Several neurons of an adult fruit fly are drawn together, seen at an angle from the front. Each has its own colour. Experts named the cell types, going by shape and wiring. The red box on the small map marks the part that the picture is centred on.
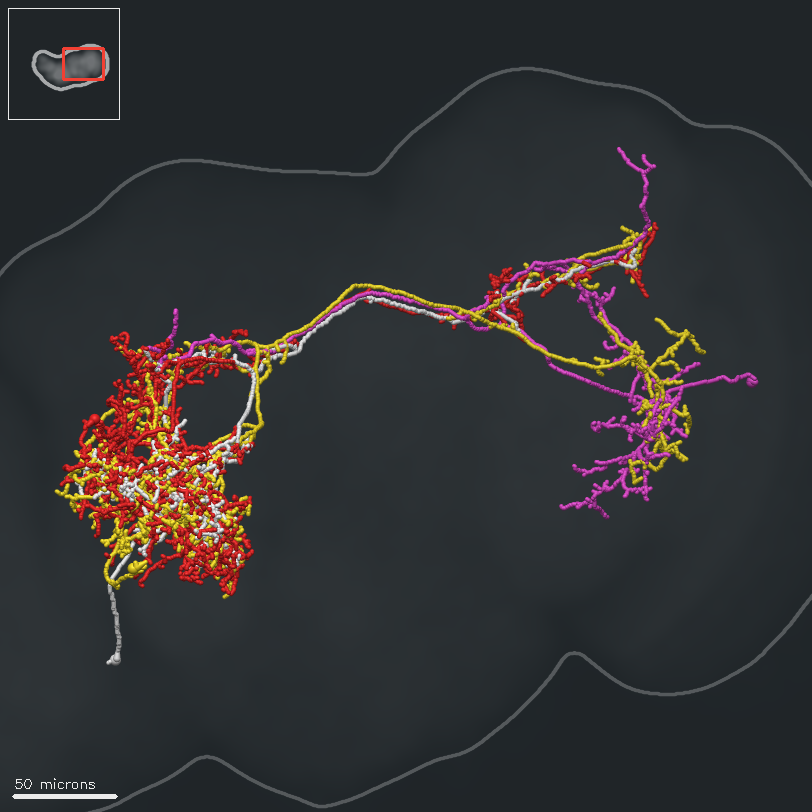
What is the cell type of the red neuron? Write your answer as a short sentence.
The cell type is AVLP433_b.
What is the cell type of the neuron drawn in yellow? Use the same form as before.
The cell type is AVLP397.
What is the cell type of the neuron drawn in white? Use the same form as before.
The cell type is CB1189.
